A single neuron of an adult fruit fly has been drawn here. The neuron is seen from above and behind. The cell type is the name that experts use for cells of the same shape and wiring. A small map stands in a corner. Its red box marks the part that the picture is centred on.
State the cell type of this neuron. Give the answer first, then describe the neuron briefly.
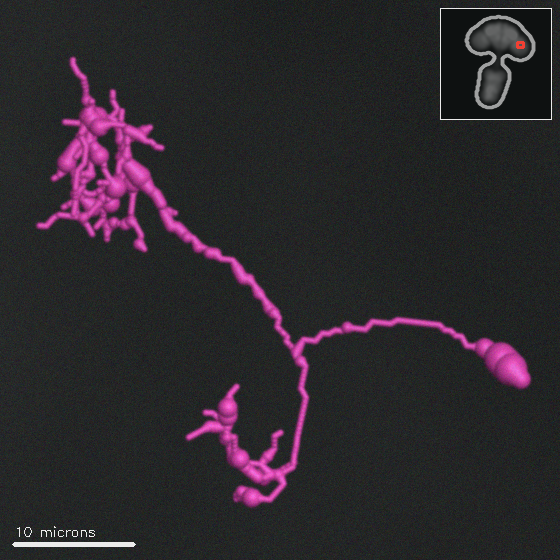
The cell type is T5b. This is an optic-lobe intrinsic neuron. It is in the brain and does not reach the nerve cord. By the scale bar it is about 40 microns wide in this view.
